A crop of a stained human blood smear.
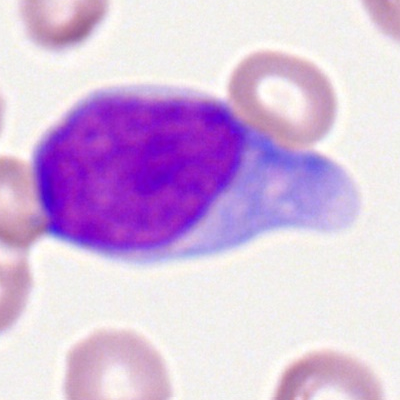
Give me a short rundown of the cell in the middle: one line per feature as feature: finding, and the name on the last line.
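Shape: elongated, long axis running left to right
Cytoplasm outline: tapers out to the right into a rounded tail
Cytoplasm colour: pale greyish blue
Granules: none distinct in the cytoplasm
Name: myeloblast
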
